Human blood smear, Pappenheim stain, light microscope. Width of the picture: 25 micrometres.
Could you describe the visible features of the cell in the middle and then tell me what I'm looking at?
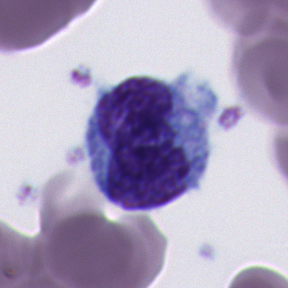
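The nucleus is folded, with a cleft running across it, and it fills most of the cell. Its chromatin is dark purple and condensed. The widest band of cytoplasm lies to the right of the nucleus. This cell is a monocyte.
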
